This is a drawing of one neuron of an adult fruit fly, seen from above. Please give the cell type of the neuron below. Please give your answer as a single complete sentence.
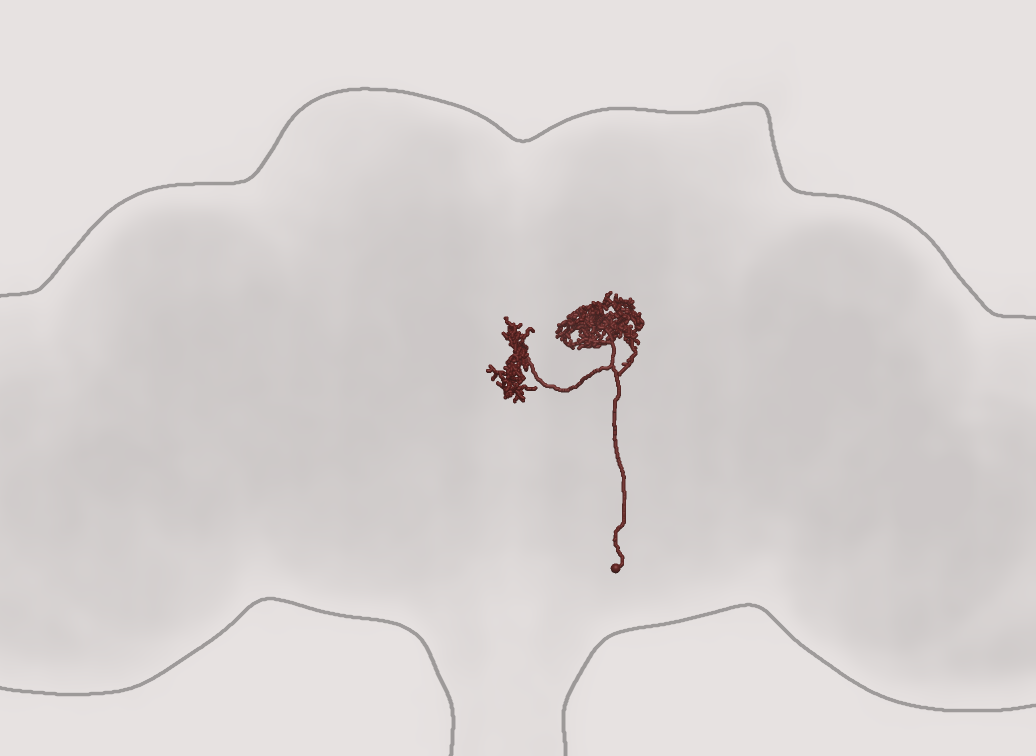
This neuron is of the type hDeltaC.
